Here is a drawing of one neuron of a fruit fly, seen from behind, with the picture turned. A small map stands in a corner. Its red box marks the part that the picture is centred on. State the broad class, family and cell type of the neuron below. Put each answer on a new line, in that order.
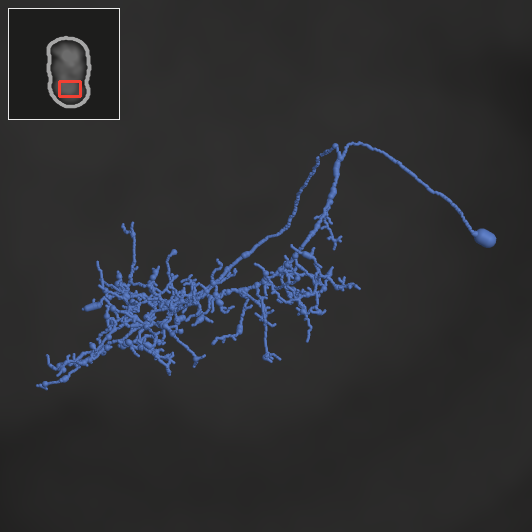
central-brain intrinsic neuron
hemilineage LALa1_anterior
AVLP253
